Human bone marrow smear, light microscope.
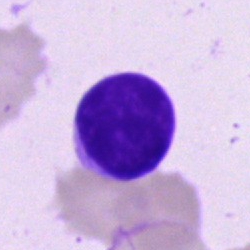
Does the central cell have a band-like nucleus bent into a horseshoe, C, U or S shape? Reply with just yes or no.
No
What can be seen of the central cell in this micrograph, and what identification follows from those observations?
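First, the nucleus: it fills almost the whole cell. Next, the chromatin, which is dense and stains dark purple. The cytoplasm shows no granules, and the cell surface carries no projections. This is a lymphocyte.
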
